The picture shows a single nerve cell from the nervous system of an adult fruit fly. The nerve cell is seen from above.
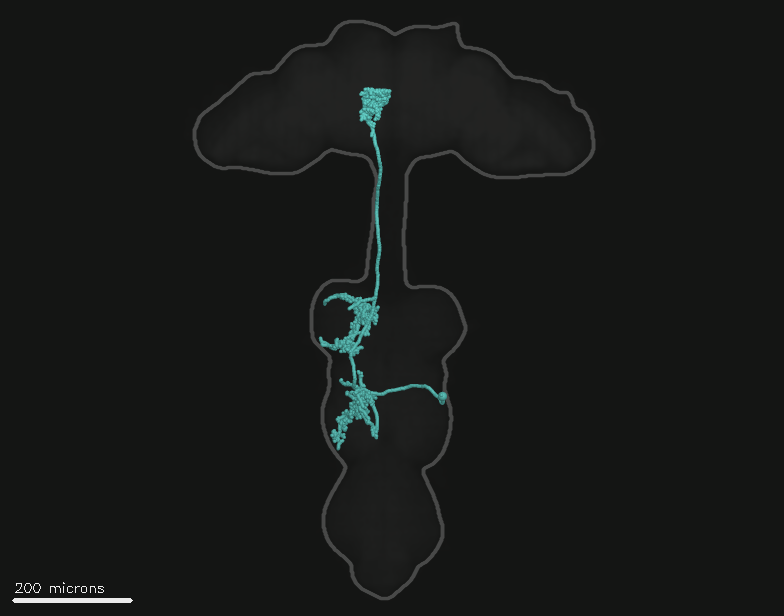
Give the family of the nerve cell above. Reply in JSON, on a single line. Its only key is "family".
{"family": "hemilineage 09B"}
